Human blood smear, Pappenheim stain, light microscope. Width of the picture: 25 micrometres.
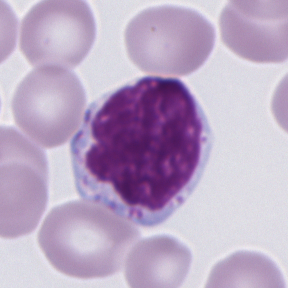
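Large granular lymphocyte, the nucleated cell at the centre of this stained peripheral blood smear. Taking size first, the cell measures about 13 micrometres across. Its nucleus, a single unlobed mass of about 12 by 10 micrometres, fills about 70% of the cell's area. Next, the cytoplasm is pale blue, with its rim widest on the left and lower left. Finally, a few small reddish-purple granules lie within that cytoplasm.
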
